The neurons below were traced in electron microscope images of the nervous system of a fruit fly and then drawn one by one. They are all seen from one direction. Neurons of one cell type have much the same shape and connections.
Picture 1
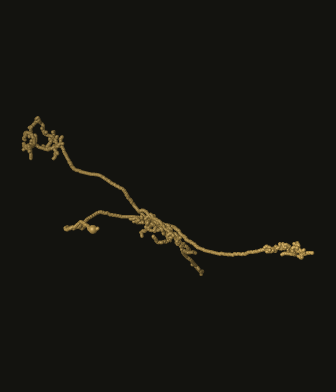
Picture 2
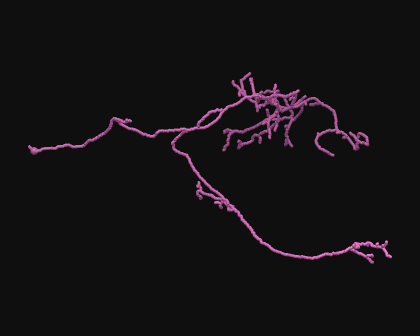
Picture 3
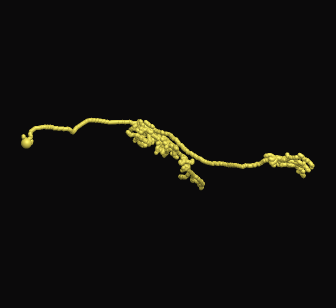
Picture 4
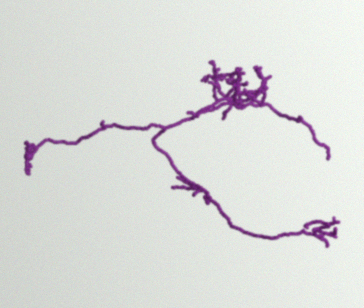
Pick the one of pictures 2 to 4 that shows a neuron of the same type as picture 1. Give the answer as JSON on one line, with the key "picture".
{"picture": 3}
